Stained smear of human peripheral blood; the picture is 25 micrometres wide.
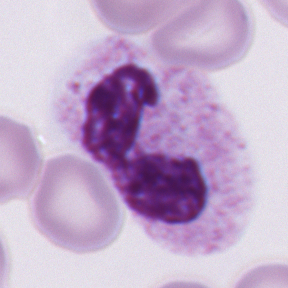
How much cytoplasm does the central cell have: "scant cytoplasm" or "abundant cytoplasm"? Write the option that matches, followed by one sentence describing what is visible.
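Abundant cytoplasm. The cytoplasm is abundant and pale pinkish, widest on the right side of the nucleus.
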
